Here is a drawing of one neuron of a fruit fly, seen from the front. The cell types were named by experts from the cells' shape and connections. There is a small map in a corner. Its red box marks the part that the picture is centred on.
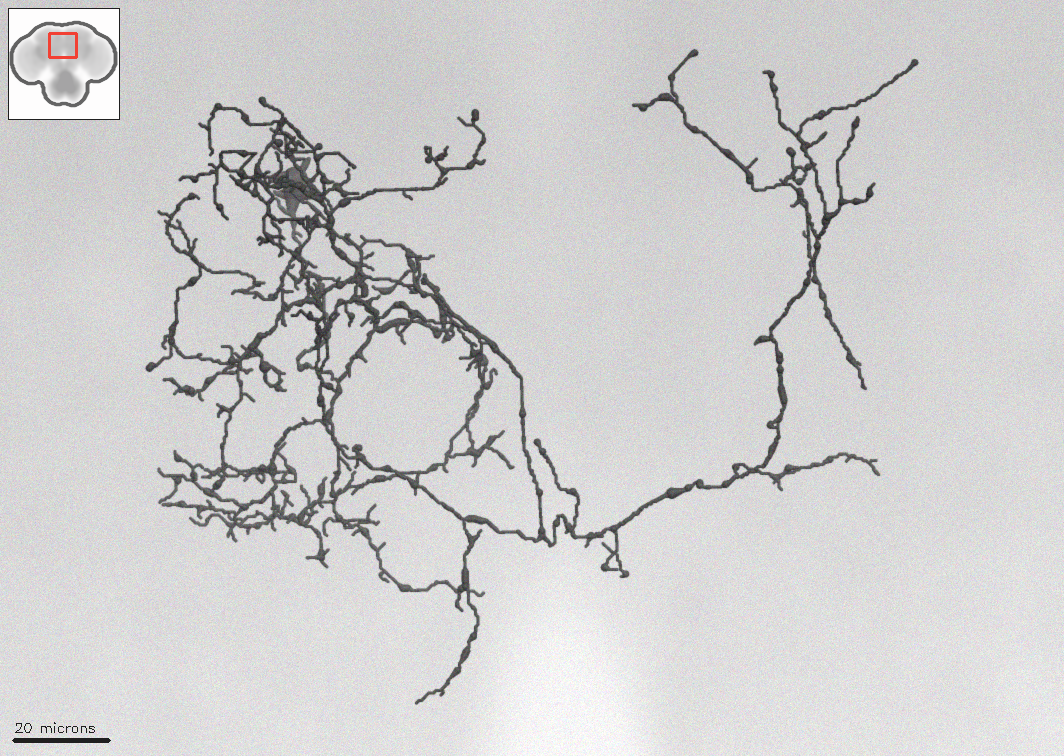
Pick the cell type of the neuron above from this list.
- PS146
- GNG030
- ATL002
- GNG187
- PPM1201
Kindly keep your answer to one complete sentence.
It is as PS146 that this neuron is typed.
